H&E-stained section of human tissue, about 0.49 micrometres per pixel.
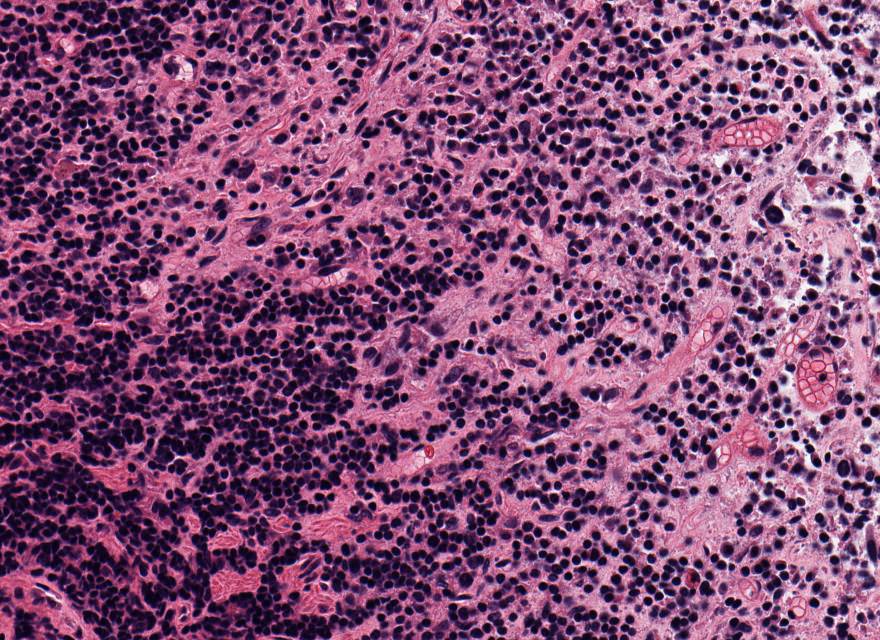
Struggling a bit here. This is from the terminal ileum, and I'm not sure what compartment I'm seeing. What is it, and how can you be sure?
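Lymphoid tissue fills this one. Sheets of small round cells with dark, dense nuclei and very scant cytoplasm pack the field, most crowded on the left.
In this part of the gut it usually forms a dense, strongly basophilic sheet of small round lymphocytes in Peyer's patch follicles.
Toward the right the cells loosen, with pale pink fibrillary stroma between them, and spindle-shaped nuclei lie in pink stromal strands mid-field.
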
